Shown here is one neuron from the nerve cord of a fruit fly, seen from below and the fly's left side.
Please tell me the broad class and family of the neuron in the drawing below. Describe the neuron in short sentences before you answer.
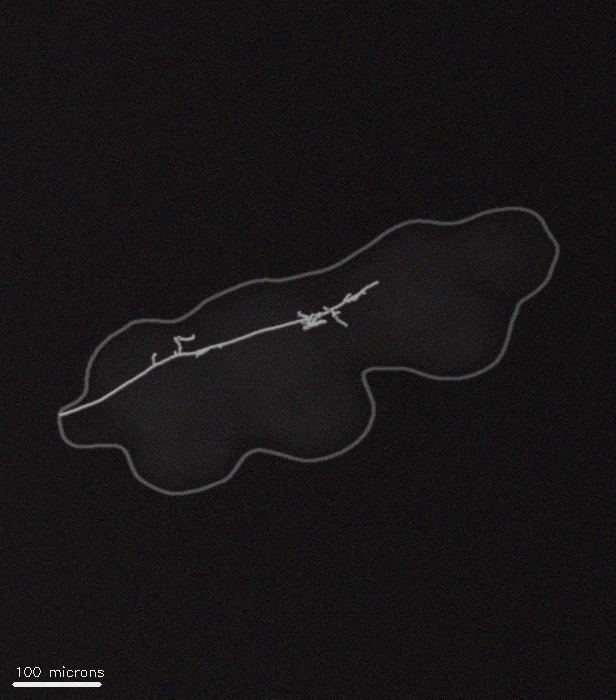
No cell body is drawn. By the scale bar it is about 350 microns wide in this view. Its broad class is descending neuron. Its family is hemilineage MX3.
